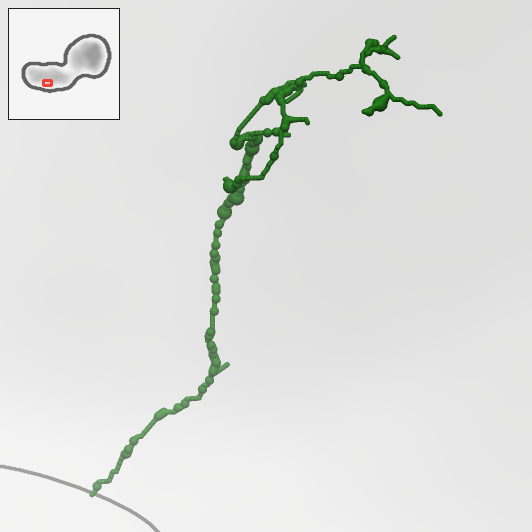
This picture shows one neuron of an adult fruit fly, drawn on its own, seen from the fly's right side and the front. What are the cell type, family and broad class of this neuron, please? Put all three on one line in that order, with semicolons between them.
SNta35; class mechanosensory tactile; sensory neuron entering the nerve cord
